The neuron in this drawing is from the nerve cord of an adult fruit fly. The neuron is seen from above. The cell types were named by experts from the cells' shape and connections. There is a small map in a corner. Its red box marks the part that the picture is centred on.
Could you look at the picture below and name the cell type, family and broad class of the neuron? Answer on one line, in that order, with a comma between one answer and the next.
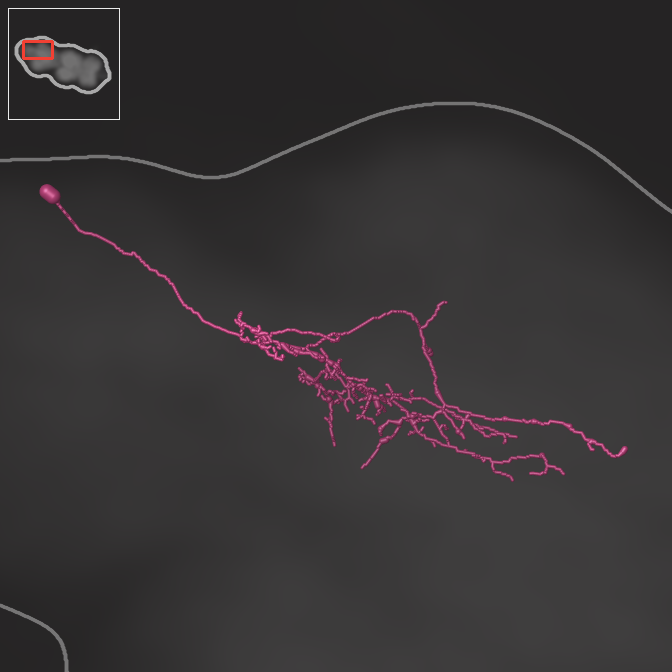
IN20A.22A079, hemilineage 20A.22A, nerve-cord intrinsic neuron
